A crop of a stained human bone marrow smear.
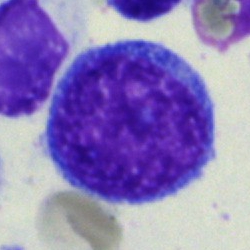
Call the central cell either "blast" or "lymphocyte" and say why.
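This is a blast. First item to check is the chromatin: it is finely stippled, with small pale spots throughout the nucleus.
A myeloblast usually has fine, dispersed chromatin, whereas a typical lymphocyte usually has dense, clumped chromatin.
That fine stippling is what sets this cell apart from a lymphocyte. Second item, the outline, which is round. Third item, the cytoplasm, which forms only a thin, deep blue rim around the nucleus.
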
